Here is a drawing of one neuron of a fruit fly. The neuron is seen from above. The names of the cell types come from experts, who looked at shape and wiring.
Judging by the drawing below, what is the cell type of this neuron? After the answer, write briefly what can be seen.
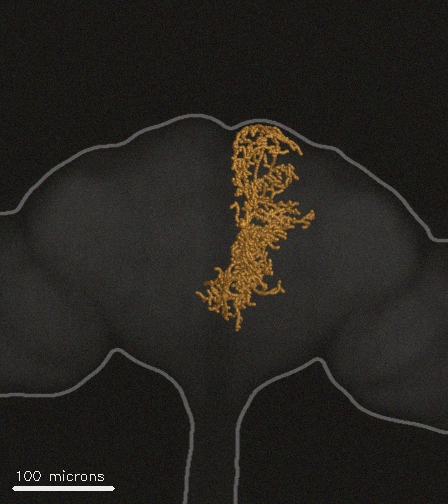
The cell type is SMP544. Its broad class is central-brain intrinsic neuron. It is in the brain and does not reach the nerve cord. The cell body is in the middle of the picture. By the scale bar it is about 200 microns tall in this view.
